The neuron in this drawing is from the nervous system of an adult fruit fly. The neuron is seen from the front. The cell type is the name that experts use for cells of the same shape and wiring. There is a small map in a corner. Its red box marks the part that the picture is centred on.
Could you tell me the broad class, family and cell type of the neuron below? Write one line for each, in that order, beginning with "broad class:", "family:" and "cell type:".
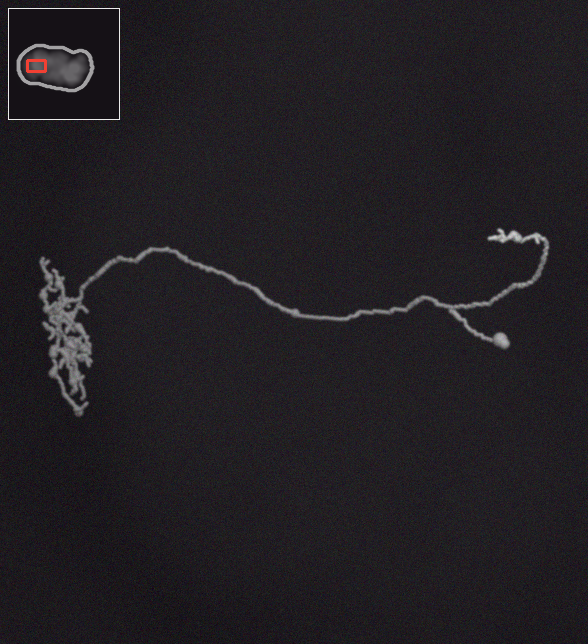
broad class: visual projection neuron
family: LPC
cell type: LPC2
